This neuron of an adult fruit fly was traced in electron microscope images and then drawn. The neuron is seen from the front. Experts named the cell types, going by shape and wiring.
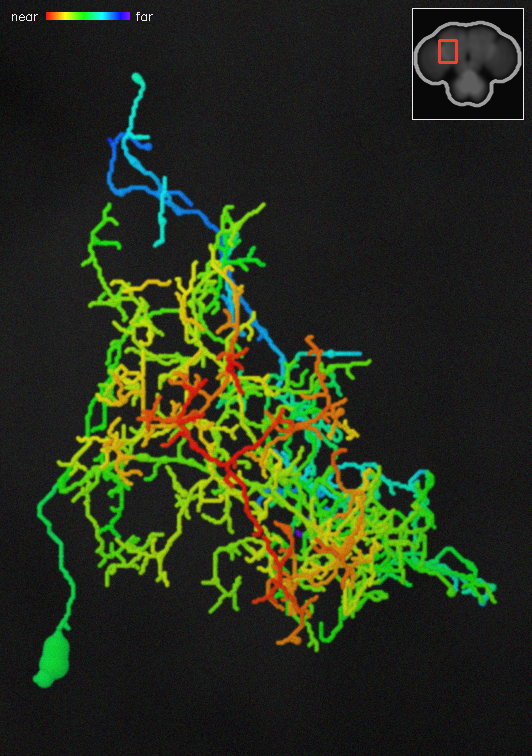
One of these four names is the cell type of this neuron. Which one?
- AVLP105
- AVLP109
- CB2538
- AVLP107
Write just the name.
CB2538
